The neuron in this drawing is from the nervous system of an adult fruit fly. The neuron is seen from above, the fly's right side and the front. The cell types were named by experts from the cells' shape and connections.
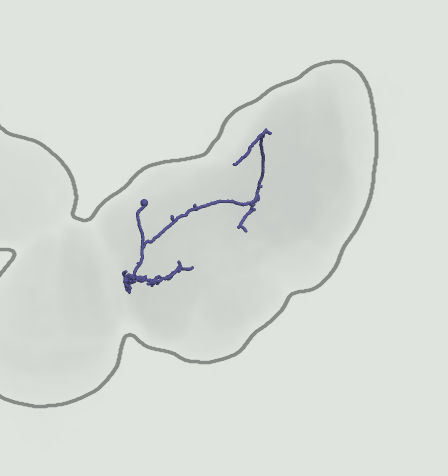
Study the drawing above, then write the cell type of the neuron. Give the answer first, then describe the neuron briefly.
Its cell type is WED143_b. Its broad class is central-brain intrinsic neuron. In this view it is about as wide as it is tall.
